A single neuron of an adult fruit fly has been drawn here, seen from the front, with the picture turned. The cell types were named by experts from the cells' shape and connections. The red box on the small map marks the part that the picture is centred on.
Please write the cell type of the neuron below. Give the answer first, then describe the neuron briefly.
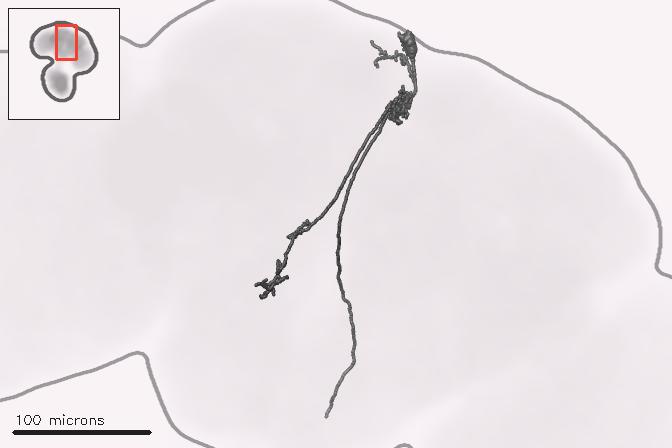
Its cell type is IPC. By the scale bar it is about 300 microns tall in this view. In this view it is taller than it is wide.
